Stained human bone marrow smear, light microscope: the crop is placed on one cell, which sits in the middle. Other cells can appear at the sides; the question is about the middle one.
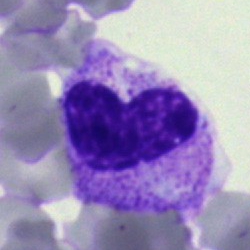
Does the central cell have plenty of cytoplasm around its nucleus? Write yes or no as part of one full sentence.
Yes, this cell has broad cytoplasm around its nucleus.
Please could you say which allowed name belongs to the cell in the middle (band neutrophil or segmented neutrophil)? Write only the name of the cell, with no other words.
band neutrophil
